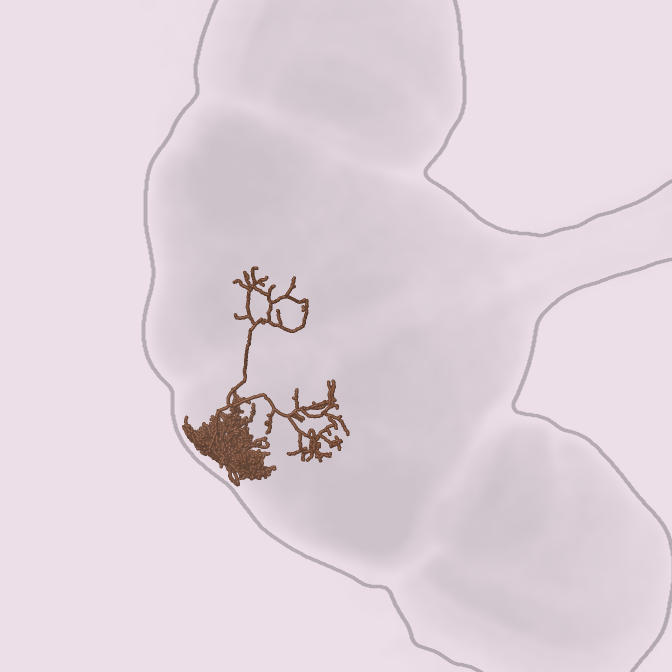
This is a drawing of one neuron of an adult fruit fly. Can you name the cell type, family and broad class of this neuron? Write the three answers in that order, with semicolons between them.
MBON31; MBON; central-brain intrinsic neuron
